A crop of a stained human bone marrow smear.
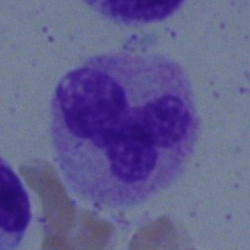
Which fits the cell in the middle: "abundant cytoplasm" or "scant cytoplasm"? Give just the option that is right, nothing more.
Abundant cytoplasm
